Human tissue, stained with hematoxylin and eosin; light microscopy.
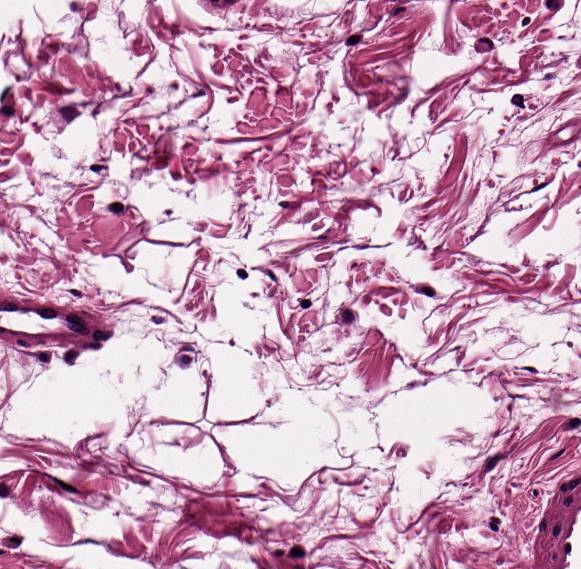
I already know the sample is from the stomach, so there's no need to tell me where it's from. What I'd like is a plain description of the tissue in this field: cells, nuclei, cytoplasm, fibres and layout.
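Loosely scattered pink collagen bundles occupy the whole field, separated by wide clear spaces. The bundles run in many directions and share no single orientation. Toward the lower middle the field is mostly empty, crossed only by fine, thin strands. The clear spaces have ragged, irregular outlines, not the rounded empty outlines of fat cells.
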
